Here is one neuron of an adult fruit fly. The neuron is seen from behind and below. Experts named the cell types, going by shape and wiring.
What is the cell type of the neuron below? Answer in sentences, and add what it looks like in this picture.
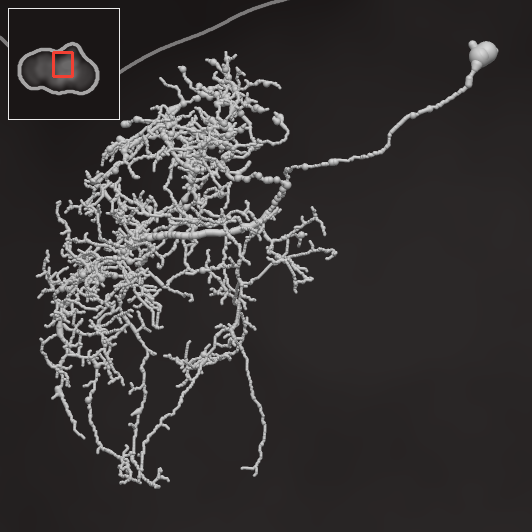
Its cell type is SMP199. It is a central-brain intrinsic neuron. The cell body is at the upper right of the picture. The picture shows more than a hundred branch ends.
